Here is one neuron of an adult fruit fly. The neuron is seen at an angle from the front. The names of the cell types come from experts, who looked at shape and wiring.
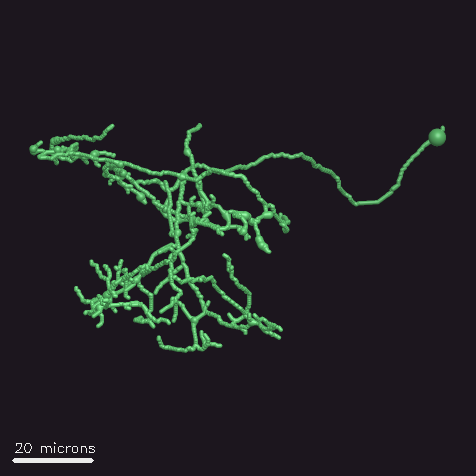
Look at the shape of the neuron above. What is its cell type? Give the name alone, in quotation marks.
"SIP073"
